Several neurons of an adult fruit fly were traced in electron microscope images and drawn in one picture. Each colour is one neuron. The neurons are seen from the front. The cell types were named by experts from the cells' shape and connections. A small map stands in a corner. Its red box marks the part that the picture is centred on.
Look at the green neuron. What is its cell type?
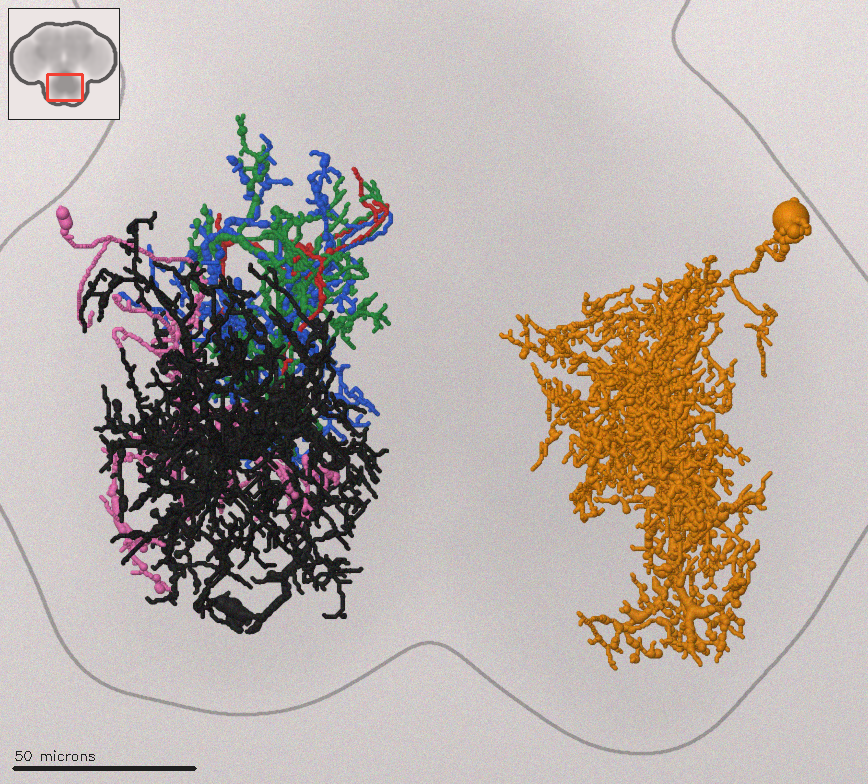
IN21A036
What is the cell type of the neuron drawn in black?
IN21A016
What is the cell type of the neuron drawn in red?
IN21A055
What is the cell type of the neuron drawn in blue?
IN21A037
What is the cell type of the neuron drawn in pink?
IN19A096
